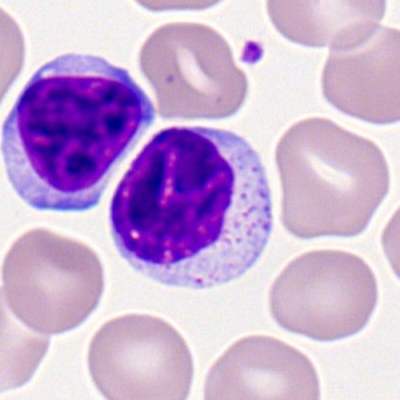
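Lymphocyte, central cell of a stained blood smear. Outline round and smooth. Chromatin dark purple, coarsely clumped; no nucleoli seen. Small reddish-purple granules scattered in the cytoplasm.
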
